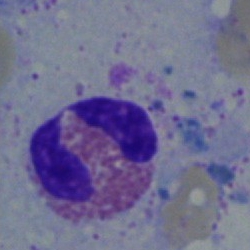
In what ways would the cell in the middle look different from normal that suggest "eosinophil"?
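I see the nucleus divided into two large lobes, at the left and upper right, with granular cytoplasm between them.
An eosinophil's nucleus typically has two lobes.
Those two lobes fit. Their chromatin is dense and stains dark purple.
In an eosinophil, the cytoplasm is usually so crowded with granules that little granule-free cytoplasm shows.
Here too the cytoplasm is packed with granules.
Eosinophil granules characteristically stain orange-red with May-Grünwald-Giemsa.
These granules look pinkish-red.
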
